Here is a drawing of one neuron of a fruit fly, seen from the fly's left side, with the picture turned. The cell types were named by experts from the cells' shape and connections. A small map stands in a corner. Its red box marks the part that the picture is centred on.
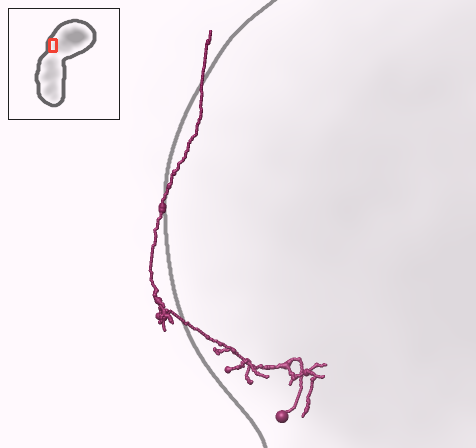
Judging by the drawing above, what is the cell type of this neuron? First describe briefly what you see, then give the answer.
Its cell body lies at the bottom of the picture. As drawn here it is taller than it is wide. It is an optic-lobe intrinsic neuron. The cell type is C2.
